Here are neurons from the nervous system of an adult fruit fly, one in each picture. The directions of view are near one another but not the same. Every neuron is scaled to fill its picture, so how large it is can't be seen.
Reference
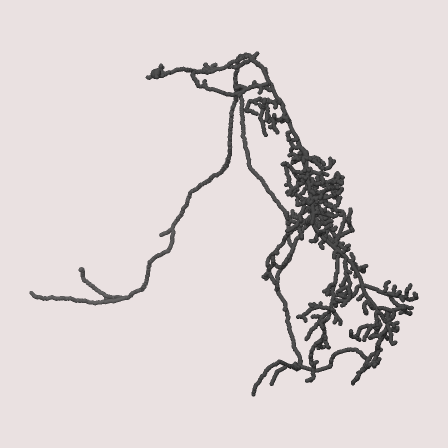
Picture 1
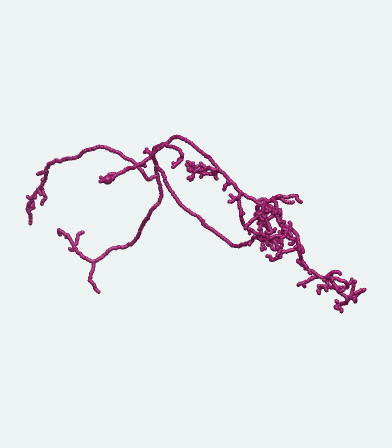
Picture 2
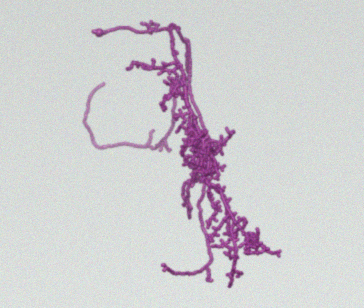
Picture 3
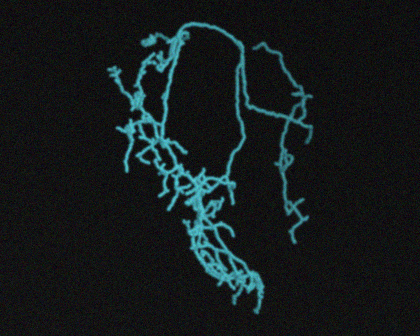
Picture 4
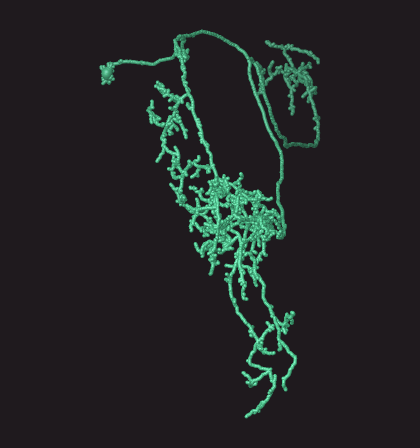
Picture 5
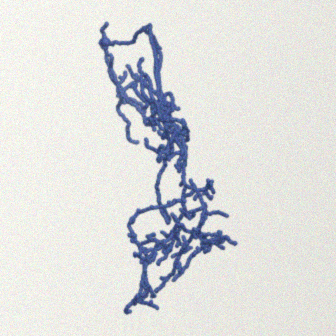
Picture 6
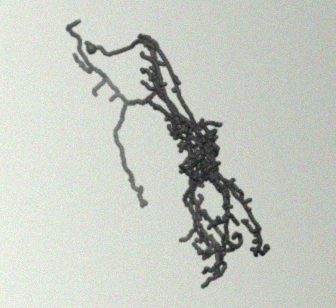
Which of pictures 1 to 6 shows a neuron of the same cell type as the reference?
2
